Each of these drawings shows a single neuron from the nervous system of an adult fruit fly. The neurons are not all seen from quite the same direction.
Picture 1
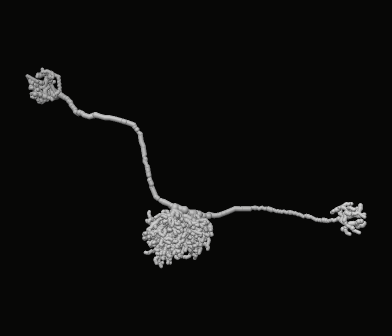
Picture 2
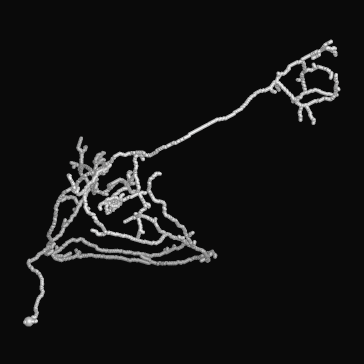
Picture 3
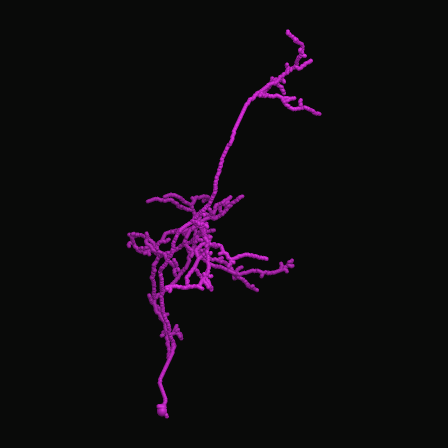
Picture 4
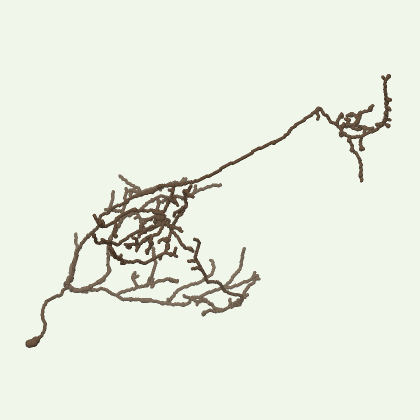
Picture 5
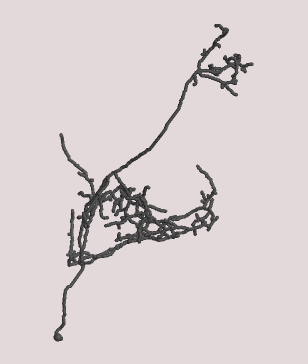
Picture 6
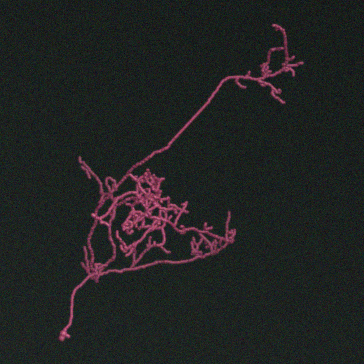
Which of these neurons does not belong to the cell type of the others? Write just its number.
1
